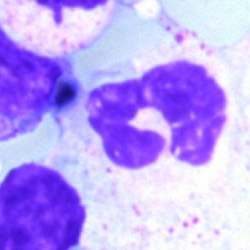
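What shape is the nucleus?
It's bent into a curved, horseshoe-like band around a pale central space.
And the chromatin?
Dense and deep purple, with a few small paler patches.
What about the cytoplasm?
Plenty of it, very pale, nearly colourless with a faint pink tint, and small pink-violet granules are sparsely scattered through it.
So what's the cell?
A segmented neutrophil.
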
